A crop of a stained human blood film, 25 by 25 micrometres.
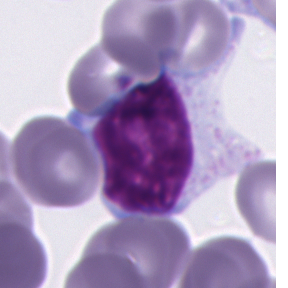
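Large granular lymphocyte, the central cell. To begin, the nucleus sits off-centre toward the left, leaving most of the cytoplasm on the right. Next, the chromatin is dark purple and coarsely clumped, with paler patches between clumps. Then, fine pink-purple granules are scattered through the cytoplasm. Finally, the cytoplasmic margin is more bluish than its centre.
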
